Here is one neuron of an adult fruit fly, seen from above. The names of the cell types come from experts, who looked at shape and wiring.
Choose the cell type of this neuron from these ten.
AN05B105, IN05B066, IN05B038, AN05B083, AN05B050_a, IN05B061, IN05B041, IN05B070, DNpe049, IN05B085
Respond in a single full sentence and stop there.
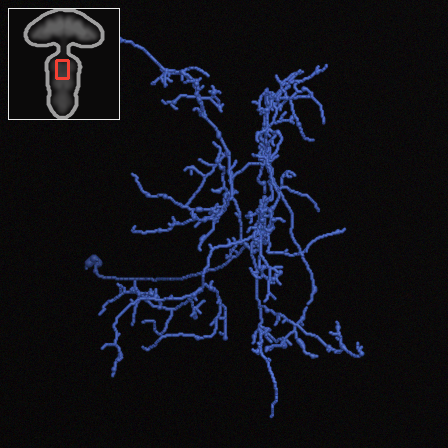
A cell of type IN05B085 is what this neuron is.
